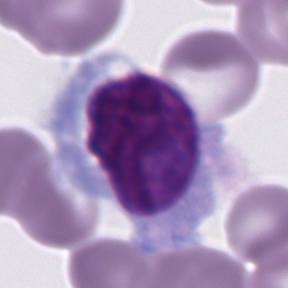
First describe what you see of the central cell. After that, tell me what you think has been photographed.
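Pale blue cytoplasm here, and the nucleus is pushed off-centre toward the upper right, so the rim of cytoplasm is wider on the left and below. You won't find a distinct nucleolus, nor any distinct coloured granules in the cytoplasm. That's a hairy cell.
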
